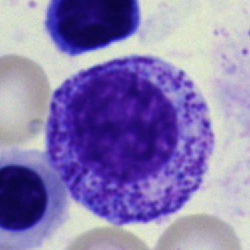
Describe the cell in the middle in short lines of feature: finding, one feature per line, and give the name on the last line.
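Outline: round and smooth, no surface projections
Cytoplasmic rim: wider below the nucleus than above it
Granules: numerous, purple-violet, crowding the cytoplasm
Between granules: pale lilac-blue cytoplasm
Name: myelocyte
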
